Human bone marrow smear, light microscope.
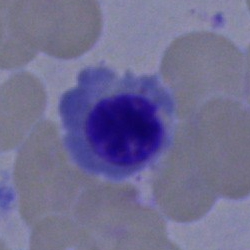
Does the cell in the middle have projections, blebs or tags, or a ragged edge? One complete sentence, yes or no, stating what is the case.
Yes, projections, blebs or tags, or a frayed edge, mark the outline of the cell.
